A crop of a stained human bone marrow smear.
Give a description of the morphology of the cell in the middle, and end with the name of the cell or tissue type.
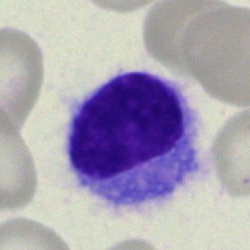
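The chromatin is dark purple and densely stained throughout. A crescent of pale lilac-blue cytoplasm lies mainly on the lower right side of the nucleus. This cytoplasm has a faintly speckled texture, without coarse dark granules. Its margin is fuzzy and ragged, with fine irregular projections. The cell is a hairy cell.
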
